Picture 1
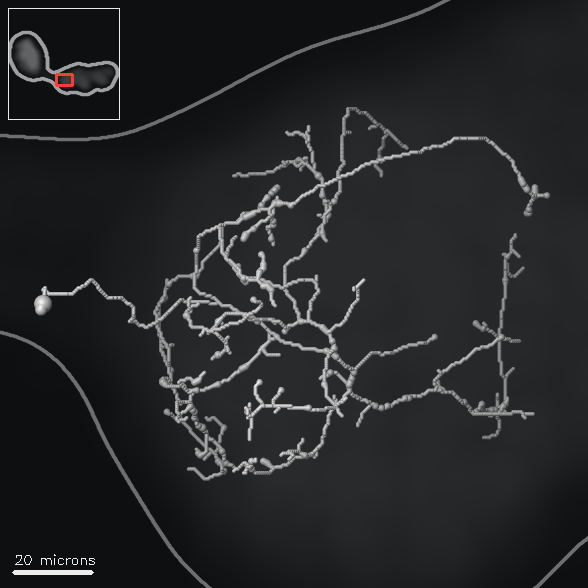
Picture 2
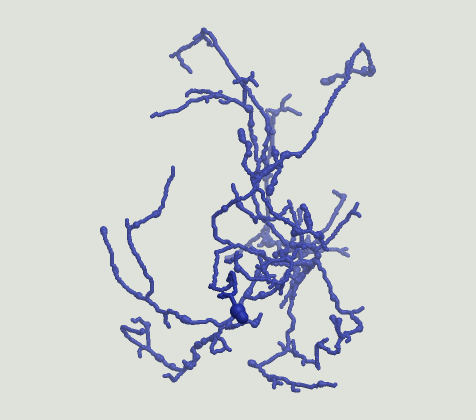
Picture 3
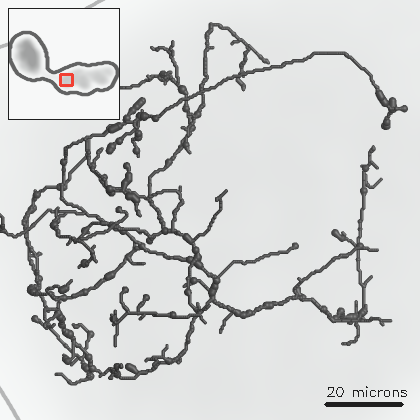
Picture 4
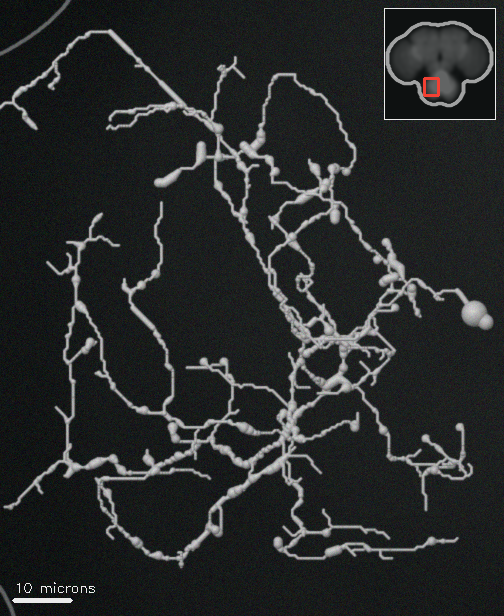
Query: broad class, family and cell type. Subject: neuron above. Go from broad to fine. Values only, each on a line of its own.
nerve-cord intrinsic neuron
hemilineage 16B
IN16B057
